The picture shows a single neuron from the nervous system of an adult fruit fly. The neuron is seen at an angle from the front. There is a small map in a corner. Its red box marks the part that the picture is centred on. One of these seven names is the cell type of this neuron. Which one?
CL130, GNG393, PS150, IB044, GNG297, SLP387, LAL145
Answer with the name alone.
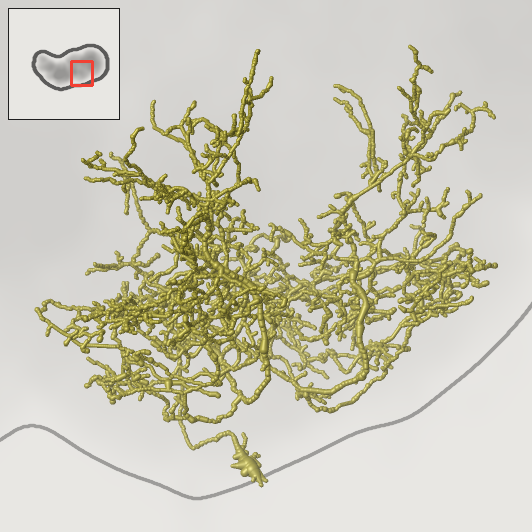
GNG297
